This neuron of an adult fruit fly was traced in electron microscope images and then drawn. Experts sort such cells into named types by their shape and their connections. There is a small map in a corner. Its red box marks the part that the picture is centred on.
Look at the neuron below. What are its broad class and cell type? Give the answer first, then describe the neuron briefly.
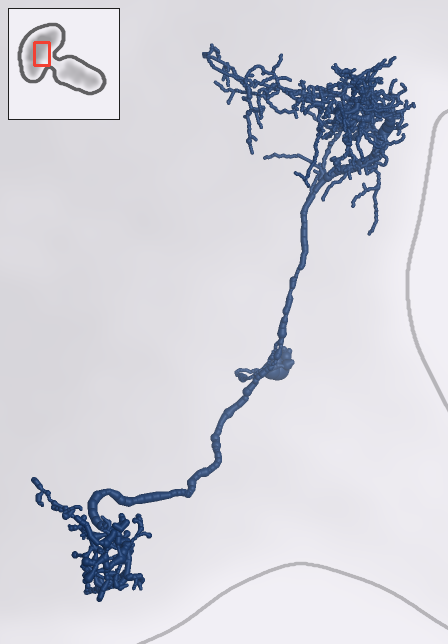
Its broad class is central-brain intrinsic neuron. It is of cell type PS321. It is in the brain and does not reach the nerve cord. Dozens of branch ends can be seen.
